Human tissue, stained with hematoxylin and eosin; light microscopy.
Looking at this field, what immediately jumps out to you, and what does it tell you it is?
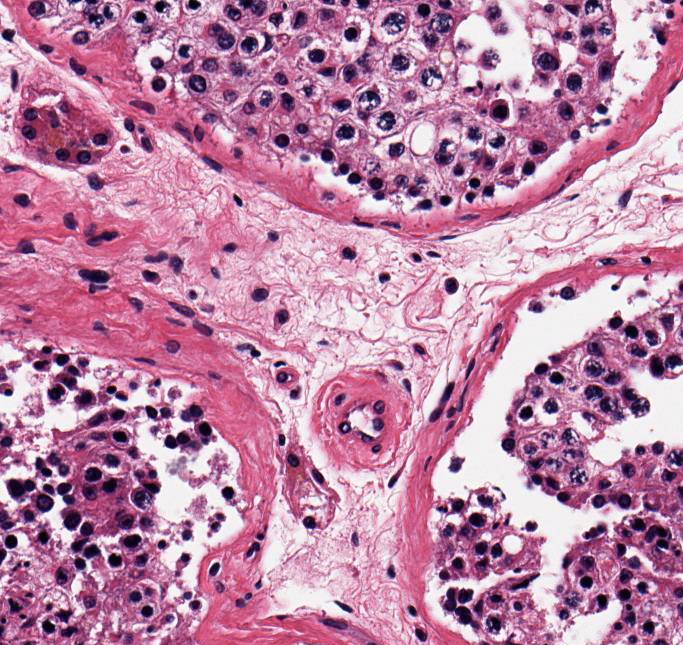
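It's seminiferous tubule you're looking at. What settles it is that the tubules are filled with many layers of rounded cells with round dark nuclei.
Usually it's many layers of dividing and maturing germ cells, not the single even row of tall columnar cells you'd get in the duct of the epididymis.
Some of those cells are big, with coarse clumped chromatin.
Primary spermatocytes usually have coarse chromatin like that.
The stroma in the middle is loose, pale and wispy with sparse small nuclei, and near its centre sits a small vessel with a thick pink wall and a narrow lumen.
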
